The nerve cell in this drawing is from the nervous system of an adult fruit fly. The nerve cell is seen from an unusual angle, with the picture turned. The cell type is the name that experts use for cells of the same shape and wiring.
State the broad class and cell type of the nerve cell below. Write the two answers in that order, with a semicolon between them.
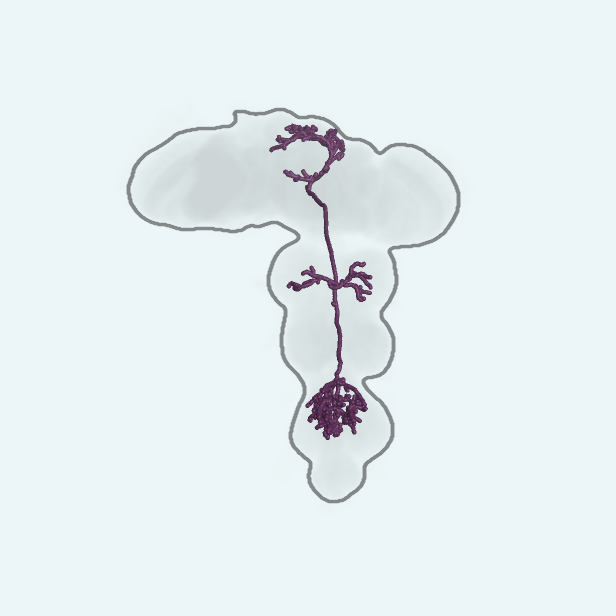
ascending neuron; ANXXX071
